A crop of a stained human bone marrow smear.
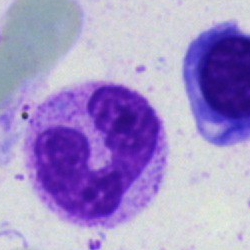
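Band neutrophil, centre of the field. The nucleus bends into a horseshoe, its notch opening upward, and I can't make out any nucleoli. Fine granules fill the cytoplasm; I see no vacuoles there.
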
